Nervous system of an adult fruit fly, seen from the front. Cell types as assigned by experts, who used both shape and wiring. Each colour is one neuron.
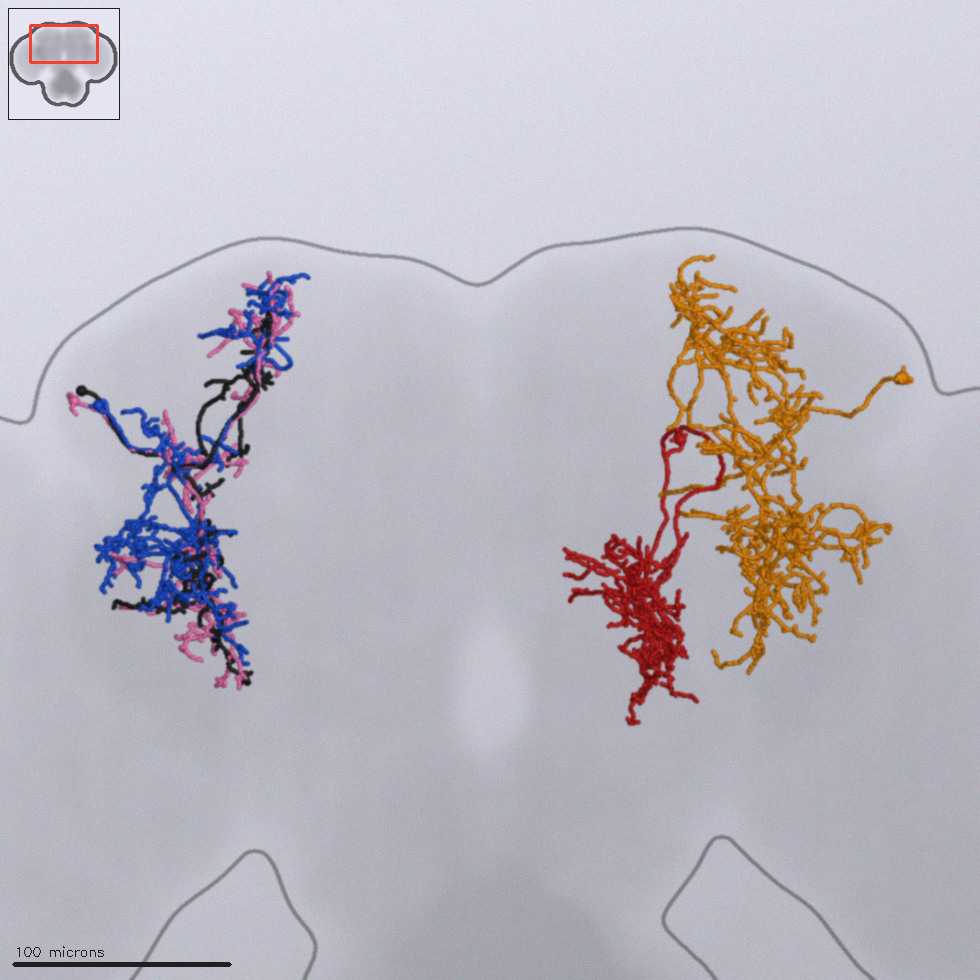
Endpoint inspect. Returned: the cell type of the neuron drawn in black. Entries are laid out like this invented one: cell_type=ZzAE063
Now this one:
cell_type=AVLP028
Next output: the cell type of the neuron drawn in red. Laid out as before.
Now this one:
cell_type=LAL145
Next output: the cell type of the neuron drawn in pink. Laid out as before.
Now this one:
cell_type=AVLP027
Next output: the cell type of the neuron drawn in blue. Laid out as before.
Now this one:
cell_type=AVLP026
